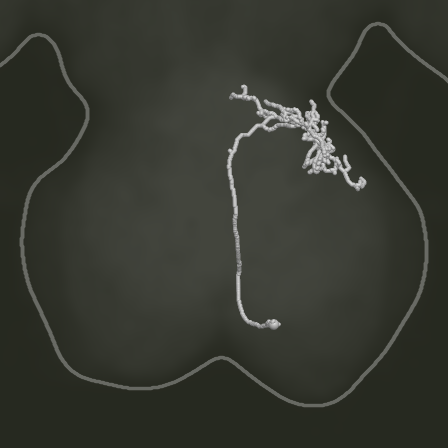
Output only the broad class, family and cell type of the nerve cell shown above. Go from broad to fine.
nerve-cord intrinsic neuron; hemilineage 02A; IN02A042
